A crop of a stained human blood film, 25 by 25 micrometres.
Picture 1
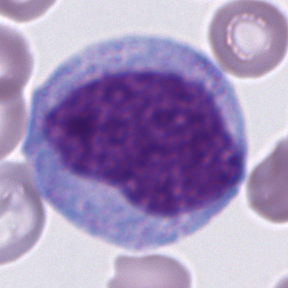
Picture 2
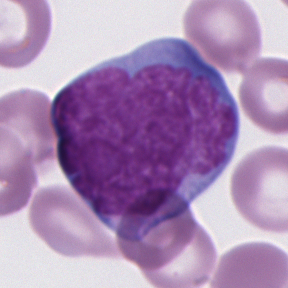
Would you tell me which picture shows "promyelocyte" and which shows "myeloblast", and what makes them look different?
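Picture 1: promyelocyte. Picture 2: myeloblast. Nuclear share of cell area: about 60% in picture 1, about 70% in picture 2. Nuclear shape: elongated with a tapered left end in picture 1, about 18 by 12 micrometres, in a cell about 19 micrometres across; bumpy and lobulated in picture 2, with shallow notches along the top. Outline in picture 2: irregular, with several flattened, angular sides. Chromatin: finely stippled with small lighter gaps, not coarse dark clumps, in picture 1; a fine, lacy pattern without large dark blocks in picture 2. Cytoplasm: in picture 1, a fine, faintly speckled texture, its widest band below the nucleus; in picture 2, no vacuoles.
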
